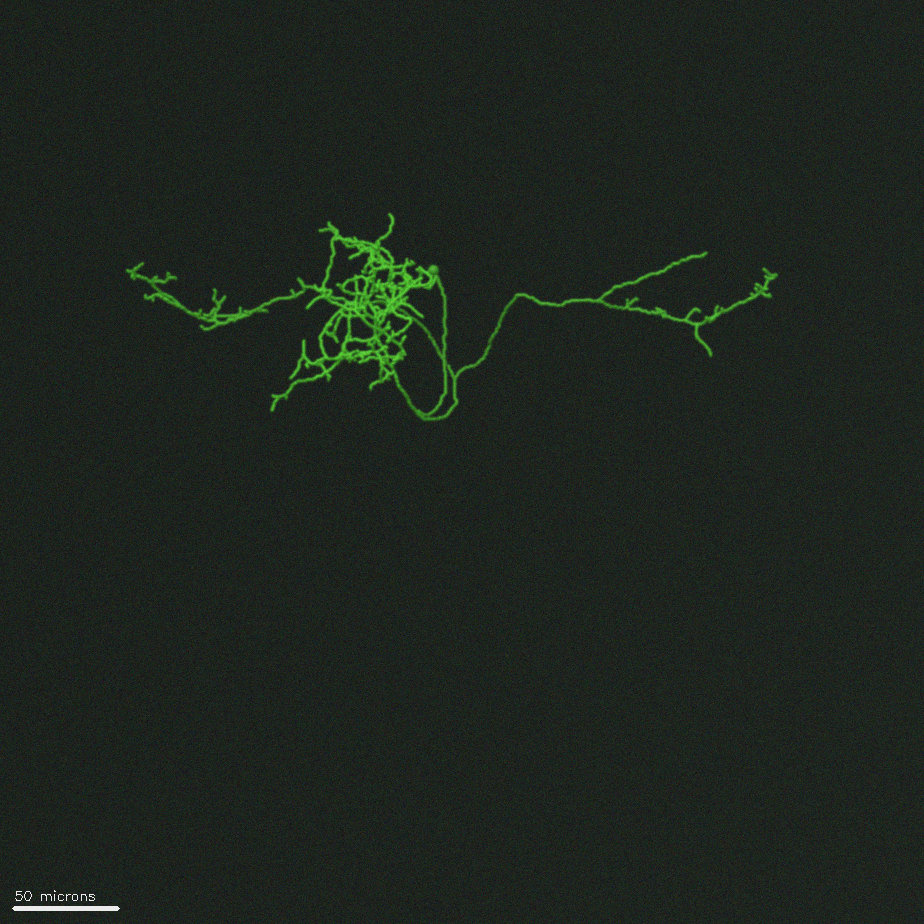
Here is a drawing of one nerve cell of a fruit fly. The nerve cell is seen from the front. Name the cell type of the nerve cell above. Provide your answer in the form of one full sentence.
The cell type that fits this nerve cell is CRE080_d.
